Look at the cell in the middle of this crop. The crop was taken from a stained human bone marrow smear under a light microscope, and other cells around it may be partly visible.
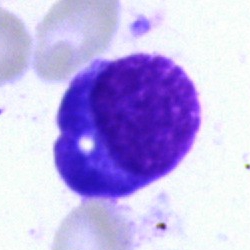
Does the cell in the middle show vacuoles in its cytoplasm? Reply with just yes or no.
Yes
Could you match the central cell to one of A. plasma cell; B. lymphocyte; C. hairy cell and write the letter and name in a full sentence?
The best answer is option A, since the cell in the middle is a plasma cell.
